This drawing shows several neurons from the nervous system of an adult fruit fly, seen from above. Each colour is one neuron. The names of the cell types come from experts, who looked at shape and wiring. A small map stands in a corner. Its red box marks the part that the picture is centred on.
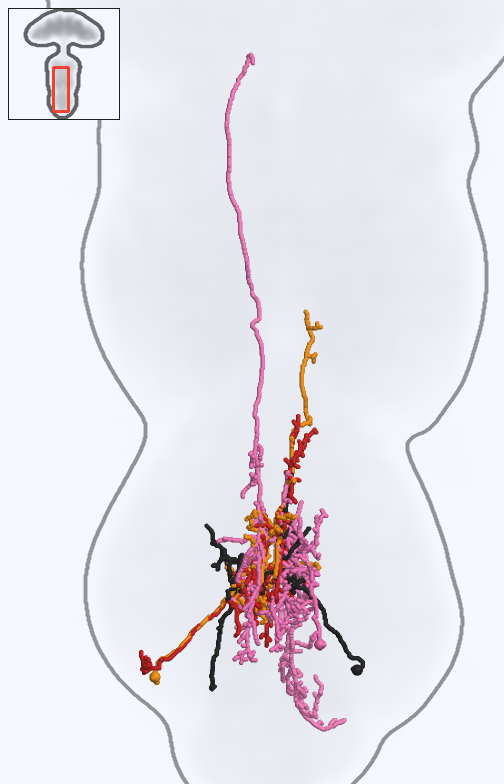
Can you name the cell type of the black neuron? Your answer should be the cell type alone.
INXXX460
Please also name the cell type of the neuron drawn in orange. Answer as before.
INXXX390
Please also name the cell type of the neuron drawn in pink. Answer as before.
INXXX331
